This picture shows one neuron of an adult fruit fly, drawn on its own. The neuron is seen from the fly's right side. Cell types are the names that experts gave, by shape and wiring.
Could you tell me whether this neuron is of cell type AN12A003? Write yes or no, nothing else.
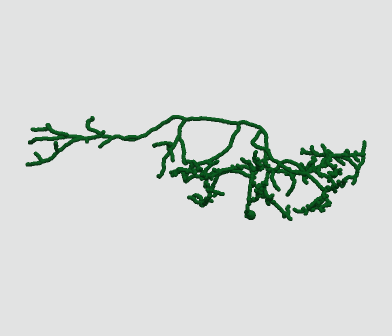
no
